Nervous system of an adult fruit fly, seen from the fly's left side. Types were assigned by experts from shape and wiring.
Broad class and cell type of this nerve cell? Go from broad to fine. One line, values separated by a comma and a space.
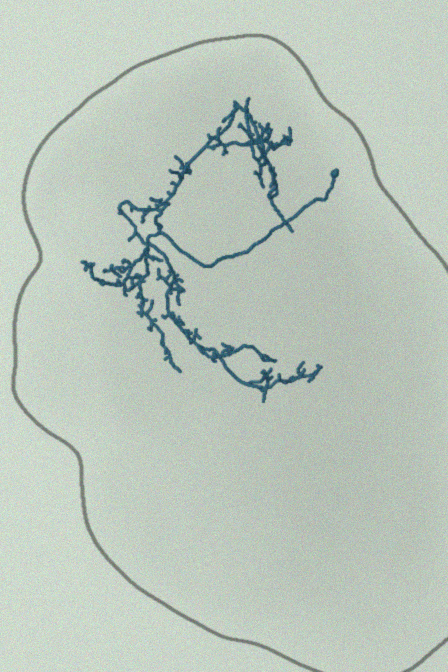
central-brain intrinsic neuron, CB4183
